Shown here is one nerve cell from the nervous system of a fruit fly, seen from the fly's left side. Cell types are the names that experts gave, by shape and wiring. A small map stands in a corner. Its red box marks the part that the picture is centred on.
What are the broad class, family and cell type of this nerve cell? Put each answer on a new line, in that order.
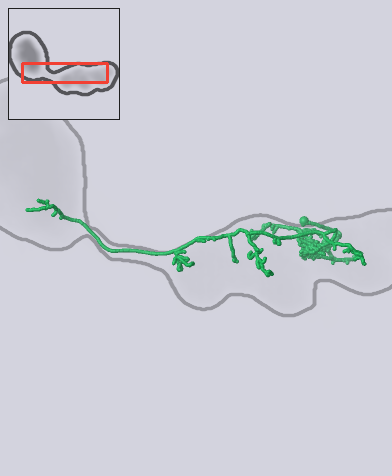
ascending neuron
hemilineage 19B
AN19B022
